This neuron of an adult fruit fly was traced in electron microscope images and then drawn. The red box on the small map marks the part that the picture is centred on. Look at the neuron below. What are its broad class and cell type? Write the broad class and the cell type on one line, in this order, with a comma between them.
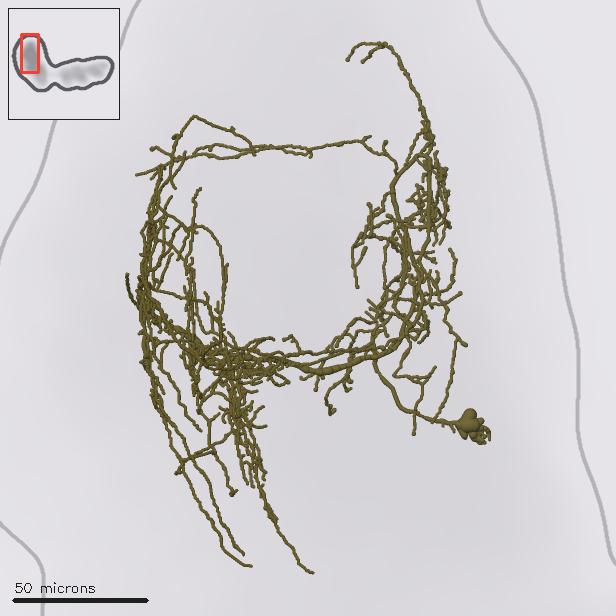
visual projection neuron, aMe3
